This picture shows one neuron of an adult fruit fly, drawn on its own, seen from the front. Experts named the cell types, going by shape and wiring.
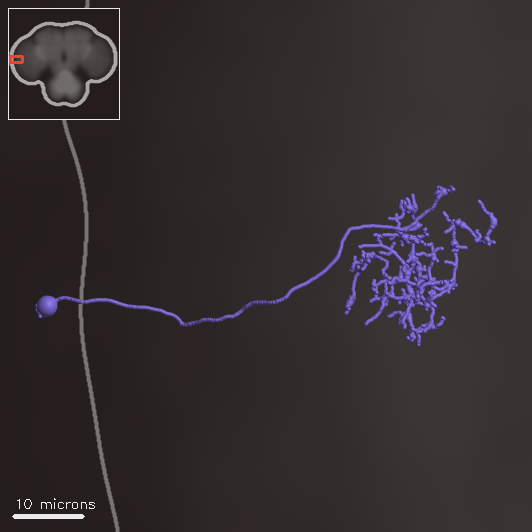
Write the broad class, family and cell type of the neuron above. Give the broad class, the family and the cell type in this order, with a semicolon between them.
optic-lobe intrinsic neuron; Dm; Dm15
